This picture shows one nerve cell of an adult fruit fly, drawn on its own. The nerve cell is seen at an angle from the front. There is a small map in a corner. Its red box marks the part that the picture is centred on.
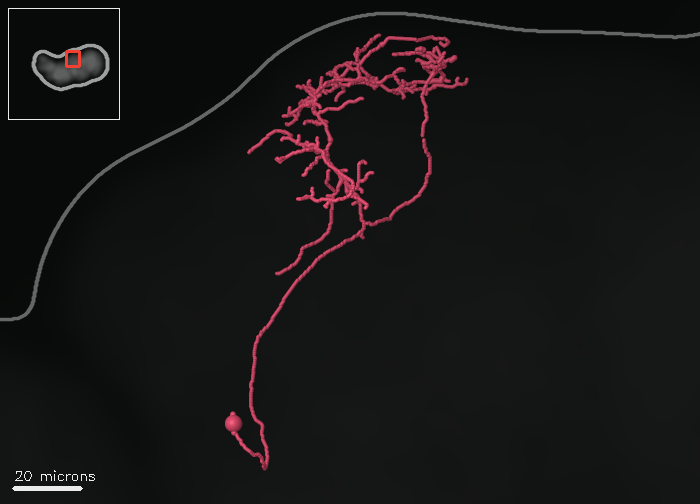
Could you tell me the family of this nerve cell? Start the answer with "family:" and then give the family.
family: hemilineage SLPal3_and_SLPal4_dorsal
